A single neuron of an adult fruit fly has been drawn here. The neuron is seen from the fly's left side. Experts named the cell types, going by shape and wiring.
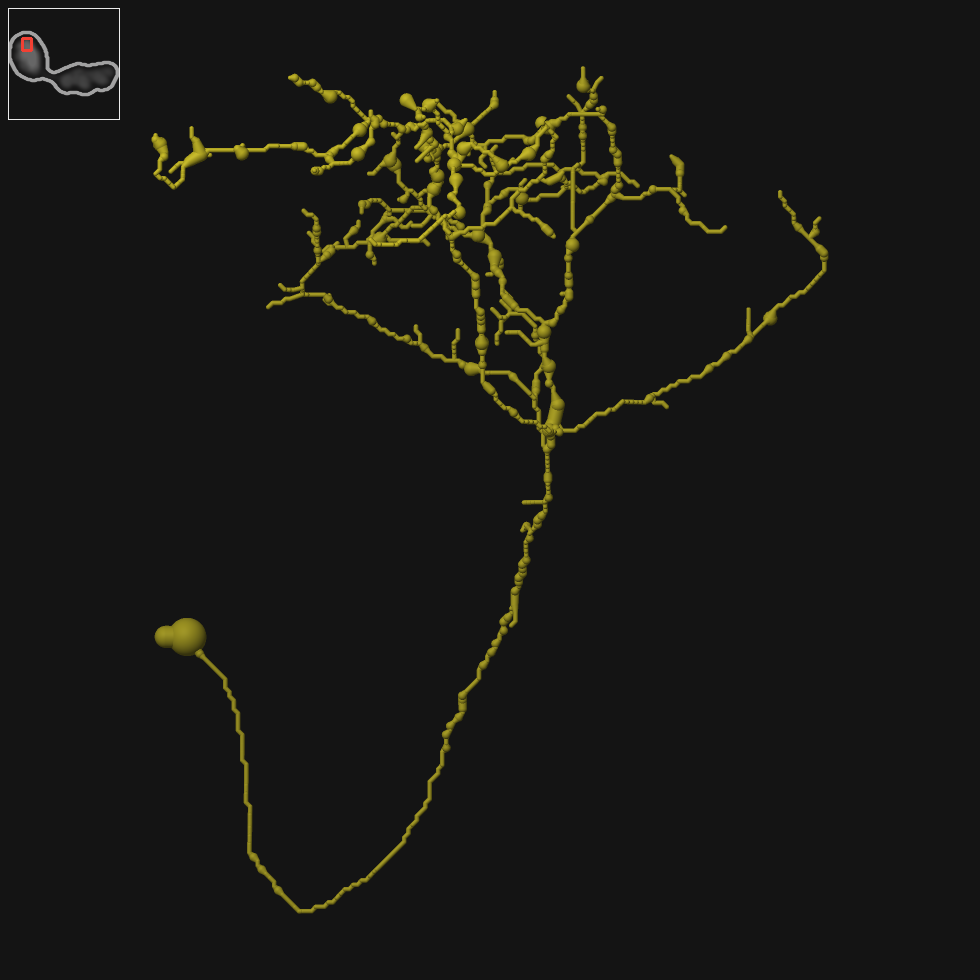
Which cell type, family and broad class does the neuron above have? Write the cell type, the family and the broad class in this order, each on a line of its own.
SLP183
hemilineage SLPal3_and_SLPal4_dorsal
central-brain intrinsic neuron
